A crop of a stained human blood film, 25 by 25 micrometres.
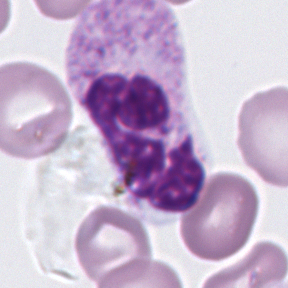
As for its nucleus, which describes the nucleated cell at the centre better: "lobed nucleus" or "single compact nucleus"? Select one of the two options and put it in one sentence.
Rather than one mass, the nucleus consists of distinct lobes.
